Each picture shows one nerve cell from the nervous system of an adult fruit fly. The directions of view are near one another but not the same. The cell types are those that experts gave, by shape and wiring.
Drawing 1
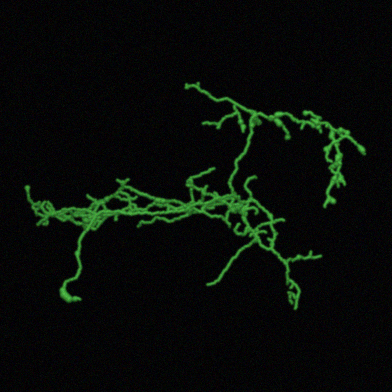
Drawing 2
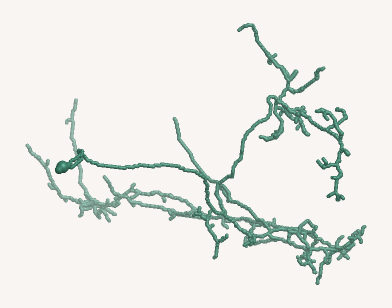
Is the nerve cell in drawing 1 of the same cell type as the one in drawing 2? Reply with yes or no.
yes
